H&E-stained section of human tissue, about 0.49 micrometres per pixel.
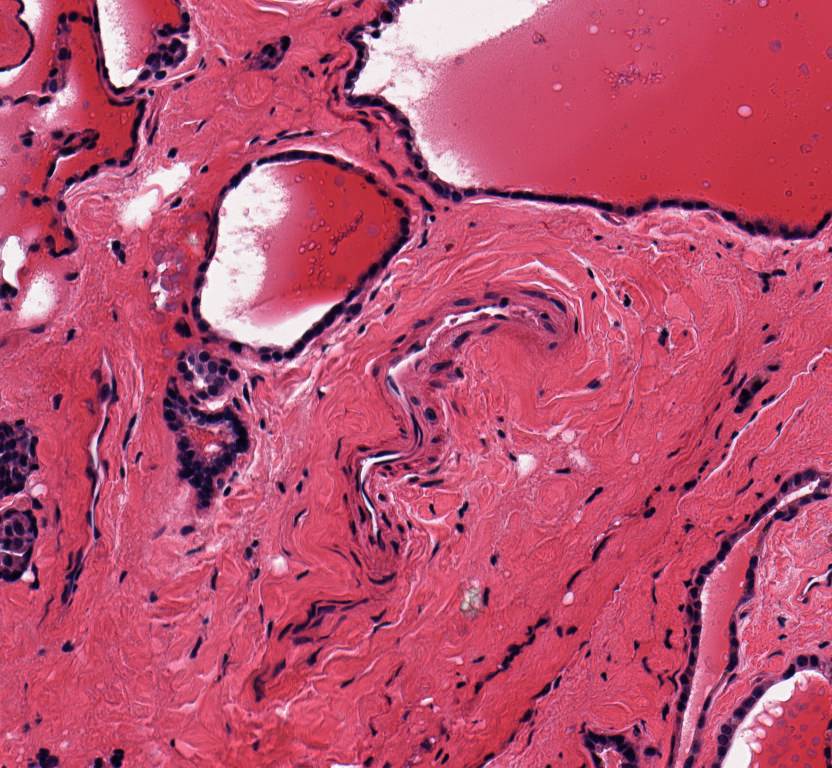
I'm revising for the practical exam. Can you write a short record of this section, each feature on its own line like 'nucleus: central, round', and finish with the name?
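Cystic spaces: several, dilated, along the top and right edges
Between them: dense pink fibrous stroma
Lining: a thin flattened cell layer with small dark nuclei
Centre: collagen fibres swirling in a whorled pattern
Stromal nuclei: sparse, scattered, spindle-shaped
Tissue: thyroid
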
